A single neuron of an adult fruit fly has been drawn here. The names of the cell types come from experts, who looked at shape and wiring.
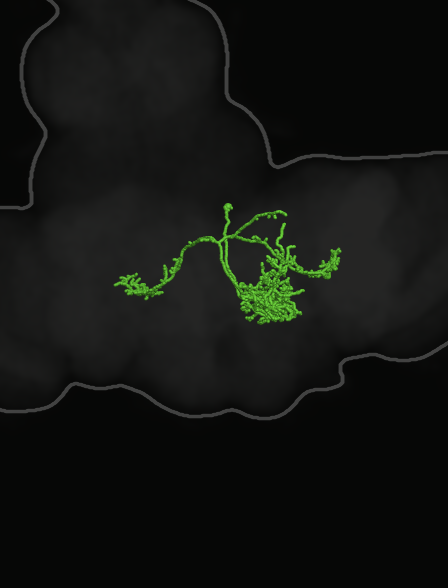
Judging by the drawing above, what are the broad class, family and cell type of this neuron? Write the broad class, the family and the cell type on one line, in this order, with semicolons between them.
central-brain intrinsic neuron; hemilineage DM1_antero_dorsal; LAL130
